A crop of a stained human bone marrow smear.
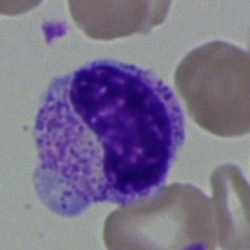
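Metamyelocyte, the cell in the middle of a stained bone marrow smear. Nucleus position: toward the right side of the cell. Nucleolus: none can be seen. Outline: bulges outward at the lower left. Image: slightly blurred.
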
